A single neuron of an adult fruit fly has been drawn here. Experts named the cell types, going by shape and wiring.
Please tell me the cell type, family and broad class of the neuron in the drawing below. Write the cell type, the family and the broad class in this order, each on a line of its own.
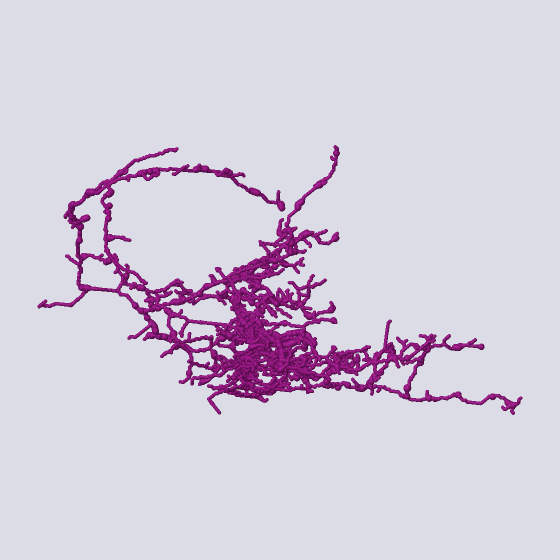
IN01A045
hemilineage 01A
nerve-cord intrinsic neuron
